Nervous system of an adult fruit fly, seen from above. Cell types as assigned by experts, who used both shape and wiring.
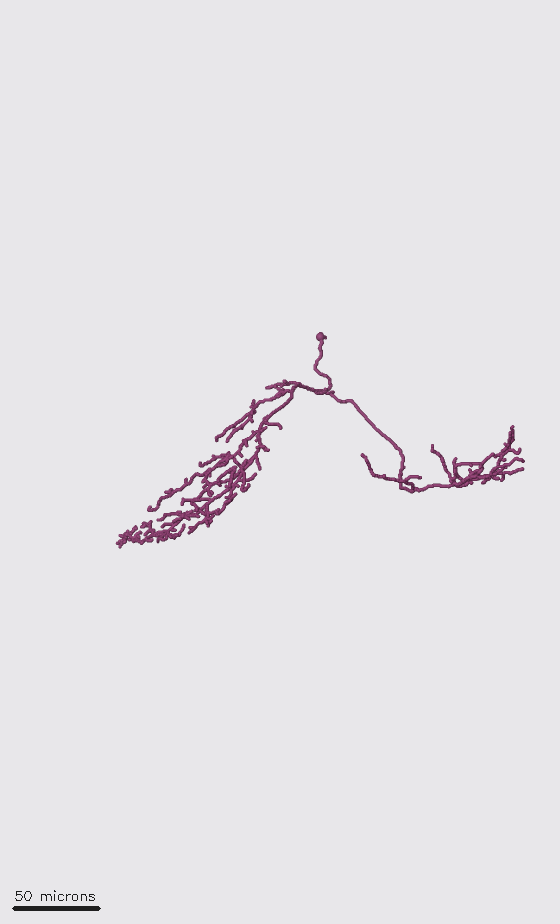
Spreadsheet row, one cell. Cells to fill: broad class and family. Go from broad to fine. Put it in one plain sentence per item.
A visual projection neuron of the MeVP family.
